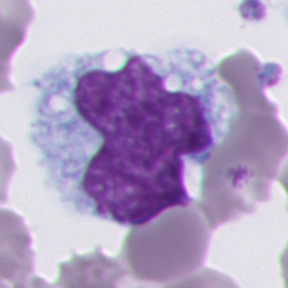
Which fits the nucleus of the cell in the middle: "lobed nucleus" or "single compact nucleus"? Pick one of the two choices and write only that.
Lobed nucleus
